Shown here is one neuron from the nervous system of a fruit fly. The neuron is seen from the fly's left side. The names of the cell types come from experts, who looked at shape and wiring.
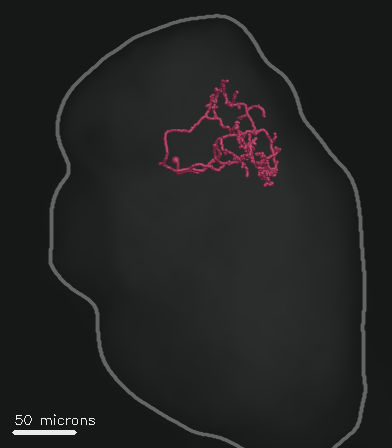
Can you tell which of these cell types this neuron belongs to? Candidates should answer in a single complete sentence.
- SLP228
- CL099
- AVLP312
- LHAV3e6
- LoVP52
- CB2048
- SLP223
The cell type name LHAV3e6 applies to this neuron.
